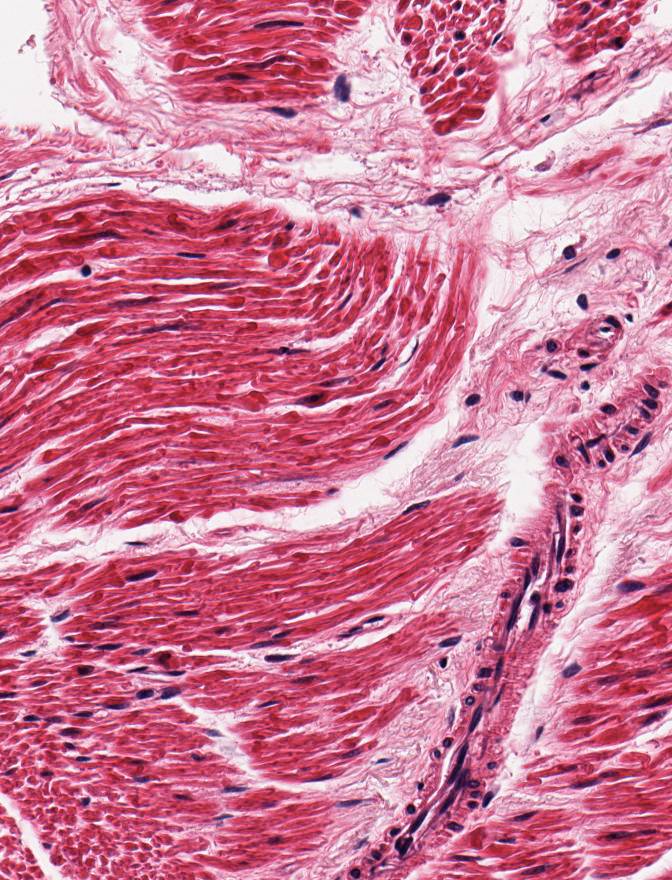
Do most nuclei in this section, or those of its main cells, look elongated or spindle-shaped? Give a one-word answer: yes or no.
Yes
